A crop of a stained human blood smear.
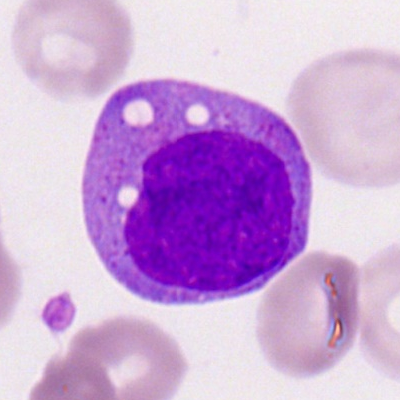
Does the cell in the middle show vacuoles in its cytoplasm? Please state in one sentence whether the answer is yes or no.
Yes, the cytoplasm of this cell holds one or more clear vacuoles.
